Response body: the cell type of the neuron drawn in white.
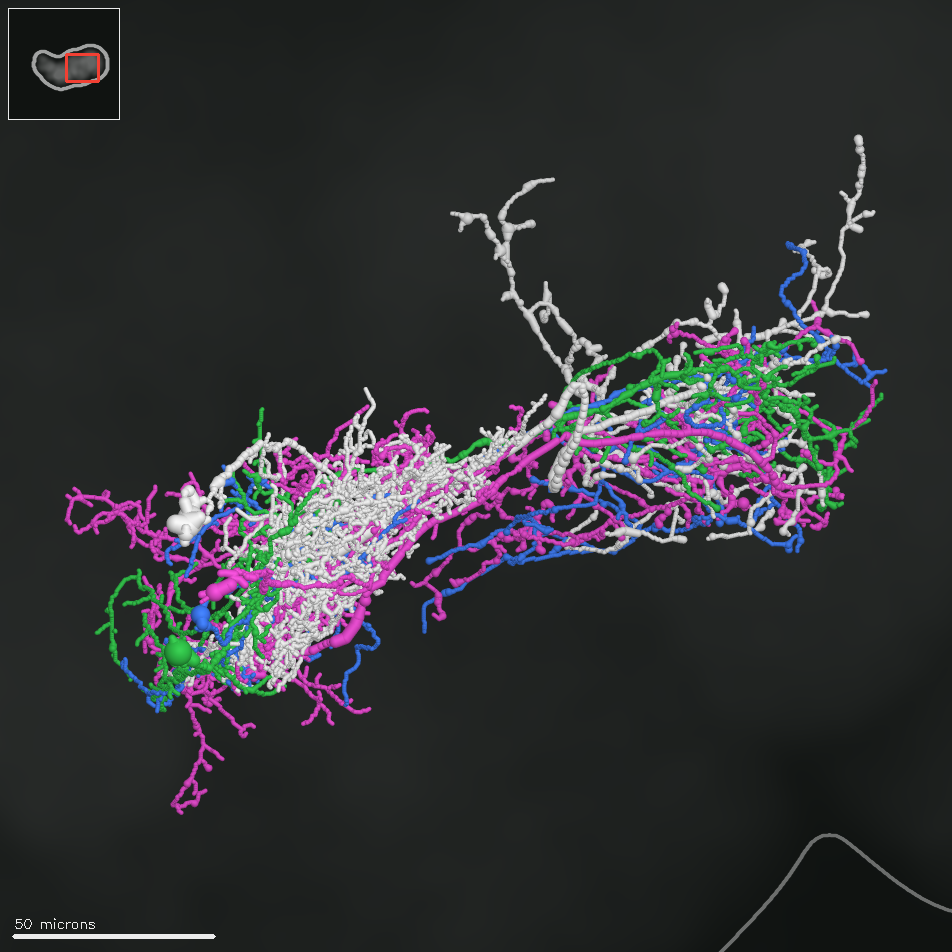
LAL120_b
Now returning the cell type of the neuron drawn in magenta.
LAL124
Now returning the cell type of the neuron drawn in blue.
LAL117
